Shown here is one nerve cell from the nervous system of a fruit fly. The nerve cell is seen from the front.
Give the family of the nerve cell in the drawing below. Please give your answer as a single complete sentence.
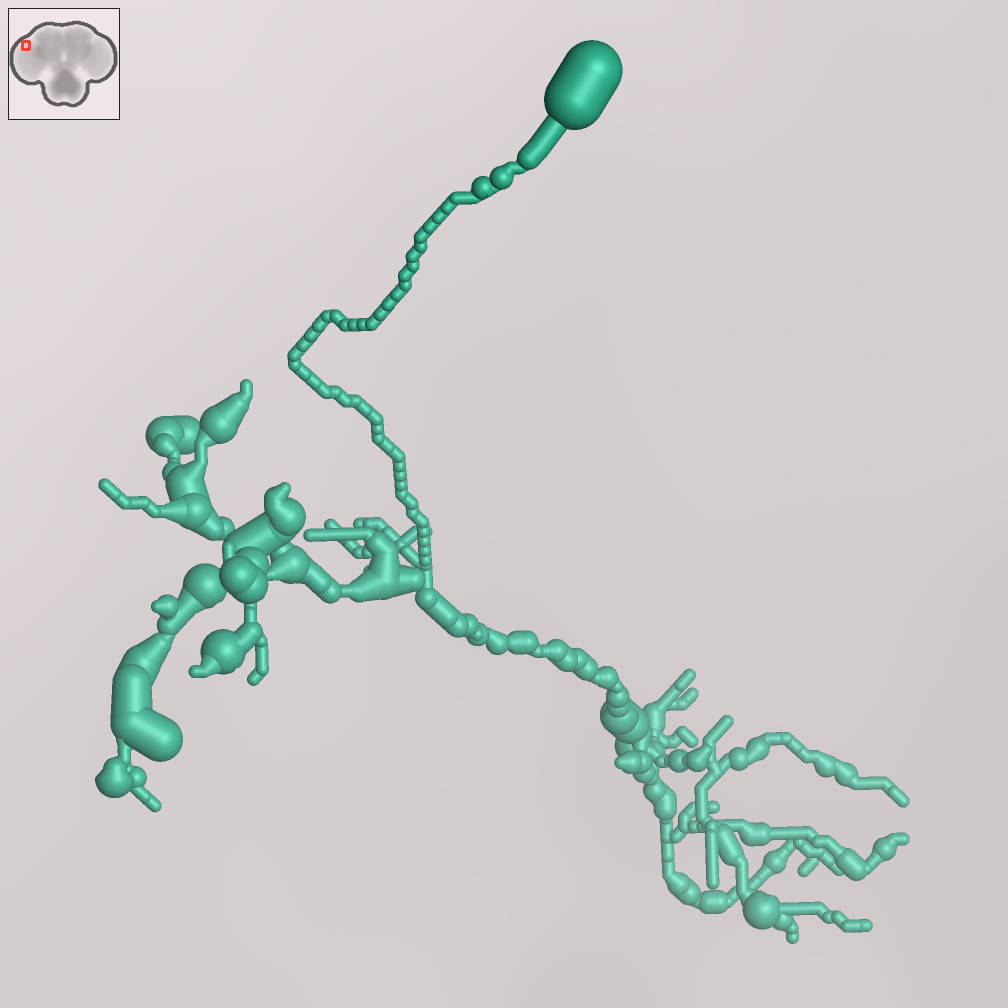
Under the family Mi is grouped this nerve cell.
